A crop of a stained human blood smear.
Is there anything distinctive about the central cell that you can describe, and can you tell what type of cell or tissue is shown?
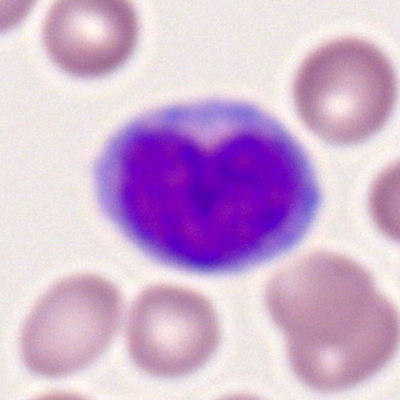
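Nucleus notched along its top edge, filling most of the cell. Chromatin stains deep purple. Cytoplasm reduced to a narrow rim around the nucleus. Monocyte.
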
